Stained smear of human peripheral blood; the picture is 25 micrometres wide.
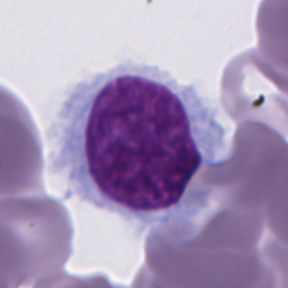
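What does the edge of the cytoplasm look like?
Fuzzy, with fine, short hair-like projections.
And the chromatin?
Dark purple and mottled, darker patches mixed with lighter ones.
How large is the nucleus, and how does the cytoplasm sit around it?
About 12 by 10 micrometres, with a pale blue rim of cytoplasm that is wider on its left than on its right.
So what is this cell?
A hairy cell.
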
